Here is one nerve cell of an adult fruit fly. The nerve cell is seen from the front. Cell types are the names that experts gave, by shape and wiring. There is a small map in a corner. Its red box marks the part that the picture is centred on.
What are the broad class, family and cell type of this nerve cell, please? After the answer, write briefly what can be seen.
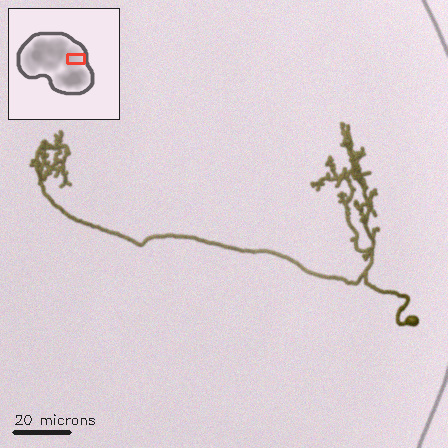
Its broad class is optic-lobe intrinsic neuron. Its family is Tm. The cell type is Tm33. Its cell body lies at the lower right of the picture. From left to right in the picture it spans about 140 microns.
